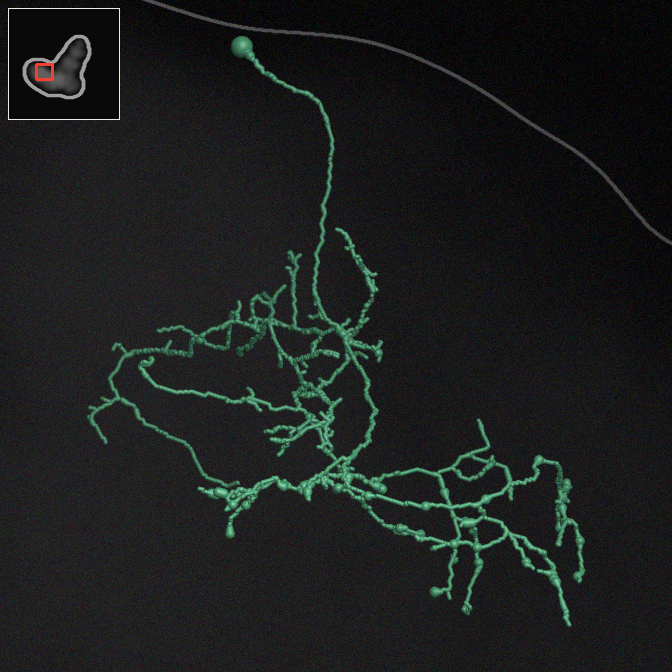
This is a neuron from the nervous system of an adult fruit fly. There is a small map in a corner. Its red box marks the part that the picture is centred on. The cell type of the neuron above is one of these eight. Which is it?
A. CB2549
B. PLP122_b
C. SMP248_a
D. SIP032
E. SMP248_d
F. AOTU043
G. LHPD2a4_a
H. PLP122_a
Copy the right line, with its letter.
E. SMP248_d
